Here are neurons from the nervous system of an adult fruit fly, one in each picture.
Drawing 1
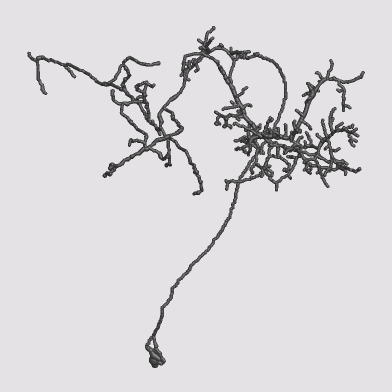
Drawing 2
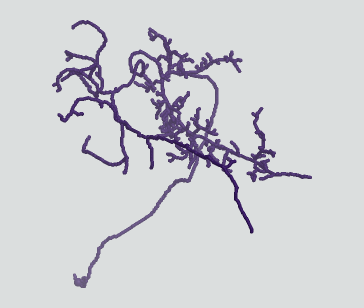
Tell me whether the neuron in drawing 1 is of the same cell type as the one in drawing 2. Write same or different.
different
